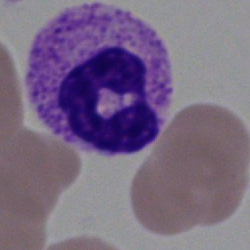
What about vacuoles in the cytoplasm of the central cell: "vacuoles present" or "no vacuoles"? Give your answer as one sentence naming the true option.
There are no vacuoles in the cytoplasm of this cell.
